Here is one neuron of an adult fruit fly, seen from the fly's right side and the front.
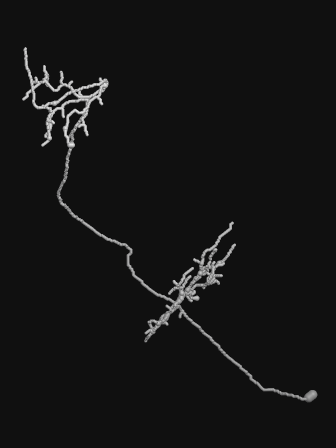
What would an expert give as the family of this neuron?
MeTu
